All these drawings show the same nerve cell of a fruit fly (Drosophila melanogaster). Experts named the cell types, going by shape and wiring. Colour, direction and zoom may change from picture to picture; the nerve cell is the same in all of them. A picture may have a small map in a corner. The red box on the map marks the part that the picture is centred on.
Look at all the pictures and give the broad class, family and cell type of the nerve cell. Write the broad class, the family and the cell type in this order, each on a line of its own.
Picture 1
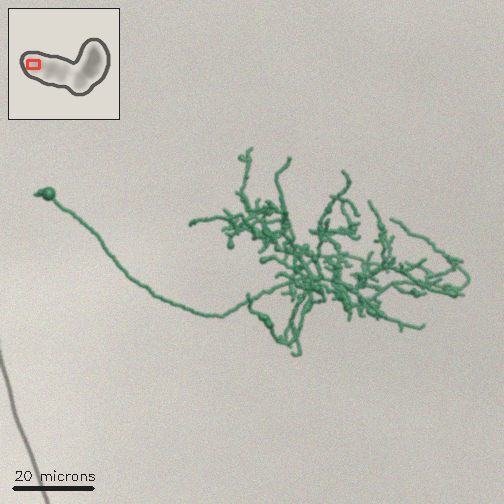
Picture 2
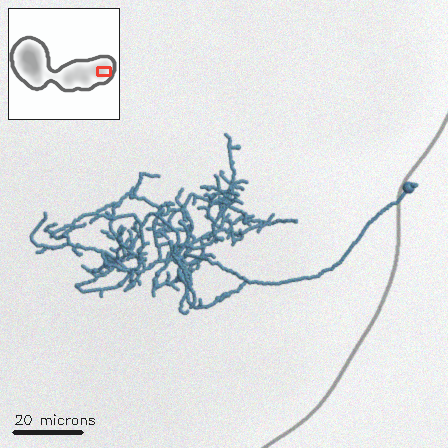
nerve-cord intrinsic neuron
hemilineage 01B
IN01B059_b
